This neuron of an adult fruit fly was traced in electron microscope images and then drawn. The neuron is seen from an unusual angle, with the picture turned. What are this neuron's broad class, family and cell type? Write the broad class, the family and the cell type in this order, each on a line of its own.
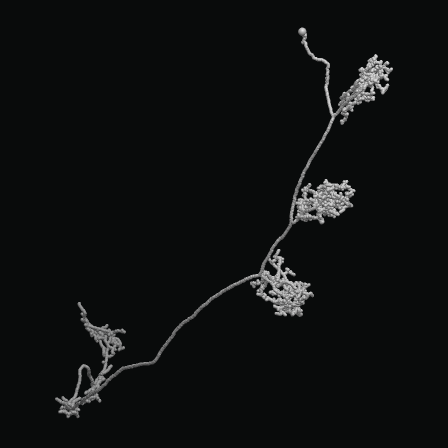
ascending neuron
hemilineage 09B
AN09B004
